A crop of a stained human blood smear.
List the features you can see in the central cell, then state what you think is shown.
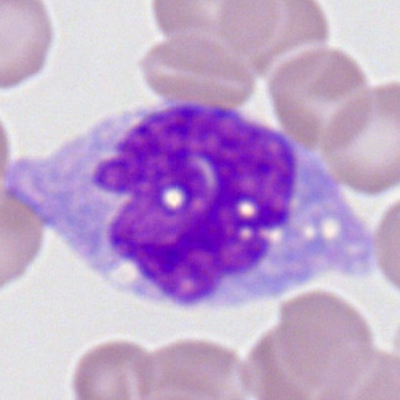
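See how the outline stretches sideways and tapers toward the left and right ends. The nucleus is irregular and folded, with several indentations in its edge. No distinct granules appear in the cytoplasm, though small clear round vacuoles gather mostly on the right. This is a monocyte.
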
